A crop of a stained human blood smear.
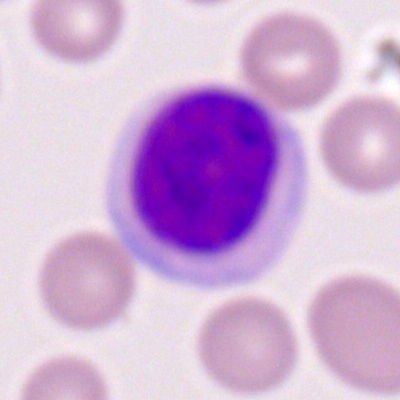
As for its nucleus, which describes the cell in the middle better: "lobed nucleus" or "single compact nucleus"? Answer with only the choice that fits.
Single compact nucleus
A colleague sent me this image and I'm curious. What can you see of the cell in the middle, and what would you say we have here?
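Most of this cell is taken up by the nucleus, which leaves only a rim of cytoplasm. That rim is widest below the nucleus and thinnest above it. The cytoplasm is pale blue. The chromatin is dense and dark purple, with darker clumped areas. The cell is a lymphocyte.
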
